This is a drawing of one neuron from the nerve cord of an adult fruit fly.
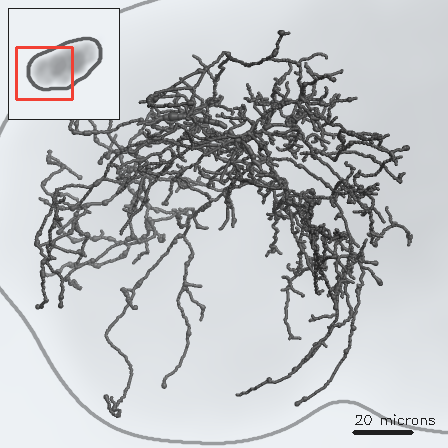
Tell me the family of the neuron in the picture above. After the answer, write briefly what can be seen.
The family is hemilineage 09A. Its broad class is nerve-cord intrinsic neuron. From top to bottom in the picture it spans about 140 microns. The picture shows more than a hundred branch ends.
